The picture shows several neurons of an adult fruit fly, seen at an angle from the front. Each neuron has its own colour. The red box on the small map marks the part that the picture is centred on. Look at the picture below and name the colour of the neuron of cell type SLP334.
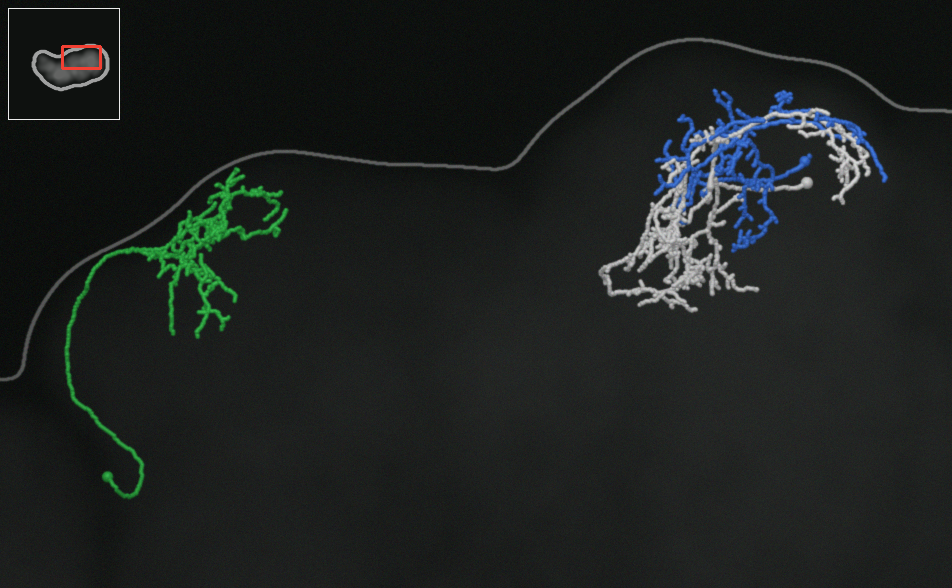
blue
